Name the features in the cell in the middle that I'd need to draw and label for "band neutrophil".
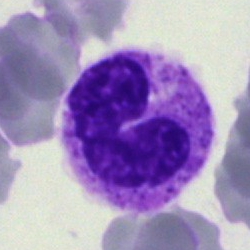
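Fits band neutrophil: nucleus curved into a C by a deep notch entering from the right.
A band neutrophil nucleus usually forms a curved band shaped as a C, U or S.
Chromatin dark purple, coarsely clumped.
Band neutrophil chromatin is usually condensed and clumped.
No nucleoli visible. Fine purple granules scattered through the cytoplasm. No finding runs against it.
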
